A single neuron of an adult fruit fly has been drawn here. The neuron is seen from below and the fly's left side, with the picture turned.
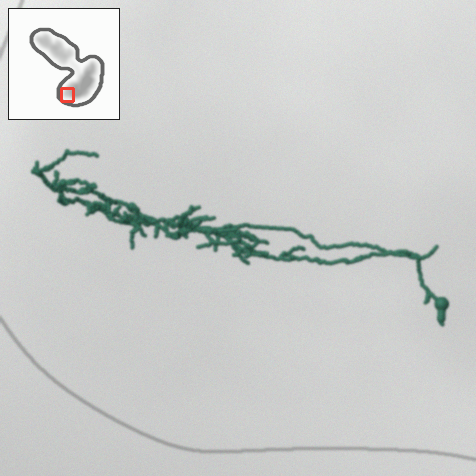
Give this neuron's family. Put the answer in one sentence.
The family is Cm.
